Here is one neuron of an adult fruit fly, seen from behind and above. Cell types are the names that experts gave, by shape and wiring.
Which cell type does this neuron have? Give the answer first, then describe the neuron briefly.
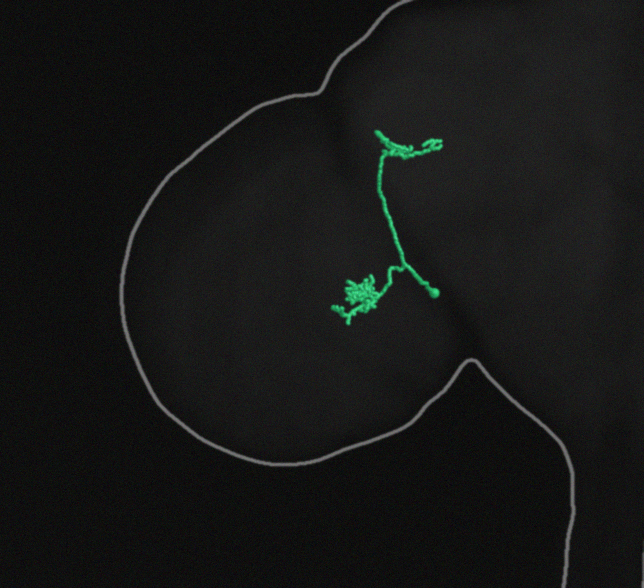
Its cell type is LC16. It is a visual projection neuron. It is in the brain and does not reach the nerve cord. As drawn here it is taller than it is wide.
